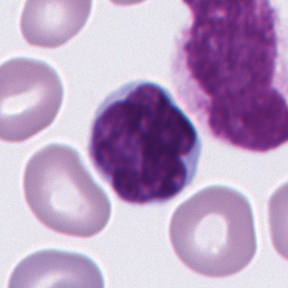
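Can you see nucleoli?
No, none at all.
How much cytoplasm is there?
Only a thin rim around the nucleus, and it's pale blue.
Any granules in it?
None that you can see.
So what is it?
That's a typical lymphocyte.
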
